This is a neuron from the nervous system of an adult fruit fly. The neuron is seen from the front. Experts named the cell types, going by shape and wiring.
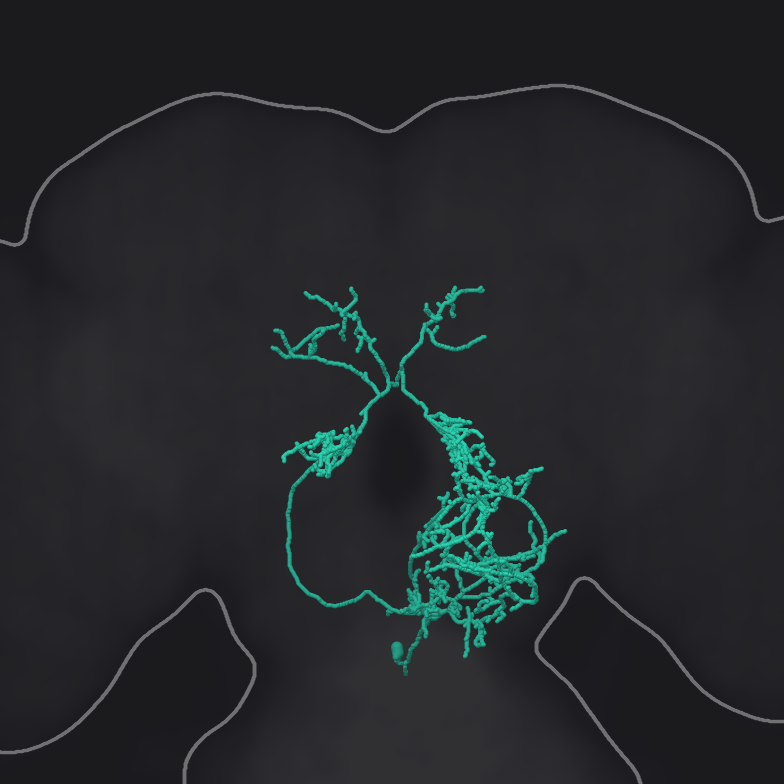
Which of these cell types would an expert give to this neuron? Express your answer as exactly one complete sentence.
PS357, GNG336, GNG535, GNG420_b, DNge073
This neuron represents the cell type GNG535.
